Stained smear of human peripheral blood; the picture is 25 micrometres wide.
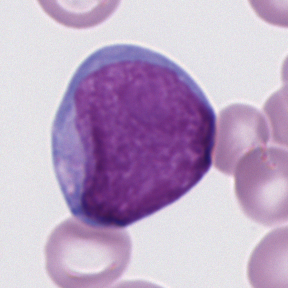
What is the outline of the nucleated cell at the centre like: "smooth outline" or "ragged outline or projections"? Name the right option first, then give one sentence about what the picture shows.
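Smooth outline. The cell outline is smooth and rounded-triangular, with no surface projections.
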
